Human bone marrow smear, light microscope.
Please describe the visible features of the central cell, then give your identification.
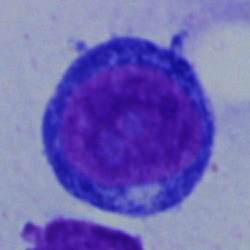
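In this cell the cytoplasm makes a rim all round the nucleus, widest beneath it. Just below the nucleus, a pale, clear area lies within the cytoplasm. Along the top edge, small knob-like blebs stick out from the cell. The chromatin stains purple and looks evenly stippled rather than clumped. This is a proerythroblast.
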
